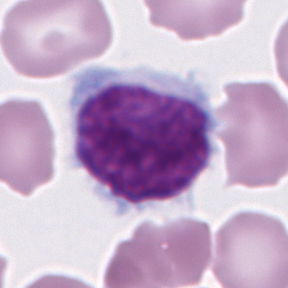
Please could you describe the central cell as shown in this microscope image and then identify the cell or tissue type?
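Many fine, hair-like projections line the cell margin. The nucleus is a single, roughly oval mass with no lobes, and no nucleoli can be made out within it. The cytoplasm contains no granules. The cell is a hairy cell.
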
